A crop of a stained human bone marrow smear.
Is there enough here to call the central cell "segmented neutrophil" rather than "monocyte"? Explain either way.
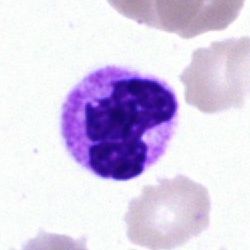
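It's a segmented neutrophil. What decides it is the cytoplasm, which is filled with fine pink-violet granules.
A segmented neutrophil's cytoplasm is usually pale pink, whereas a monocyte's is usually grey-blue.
Beyond that, the outline is round and smooth, the chromatin is dark purple and coarsely clumped, and the widest rim of cytoplasm lies on the left side of the cell.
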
